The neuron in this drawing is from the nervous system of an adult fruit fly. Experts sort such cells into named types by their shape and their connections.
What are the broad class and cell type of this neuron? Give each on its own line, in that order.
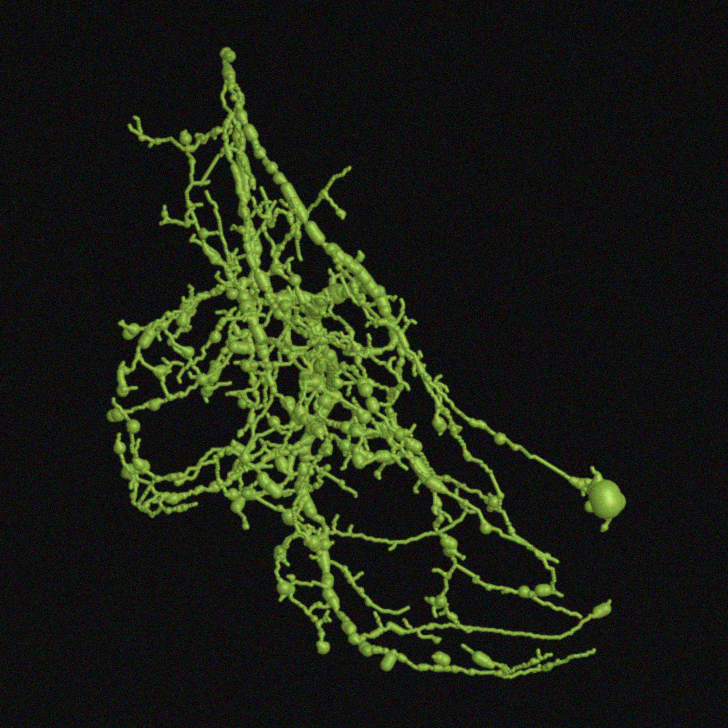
central-brain intrinsic neuron
GNG585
